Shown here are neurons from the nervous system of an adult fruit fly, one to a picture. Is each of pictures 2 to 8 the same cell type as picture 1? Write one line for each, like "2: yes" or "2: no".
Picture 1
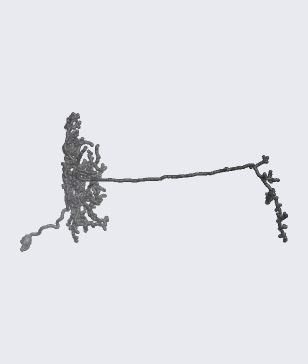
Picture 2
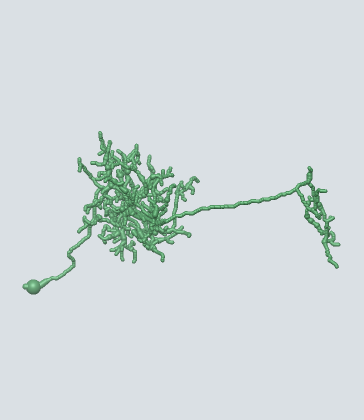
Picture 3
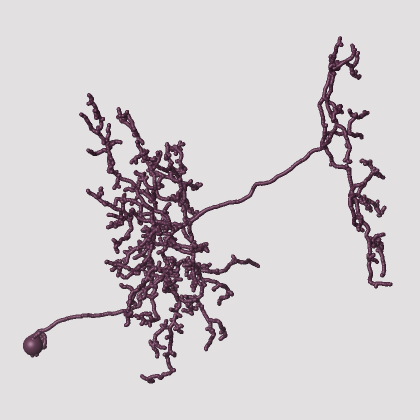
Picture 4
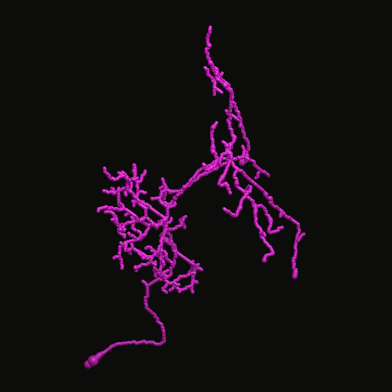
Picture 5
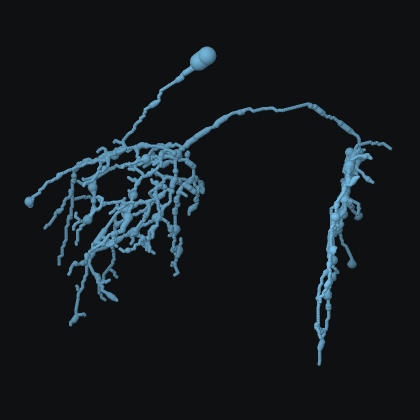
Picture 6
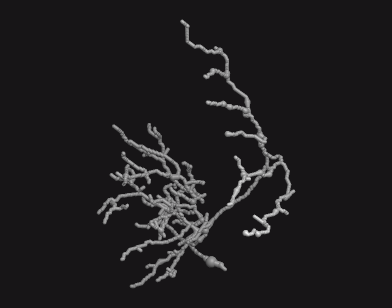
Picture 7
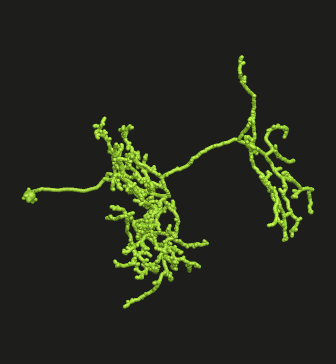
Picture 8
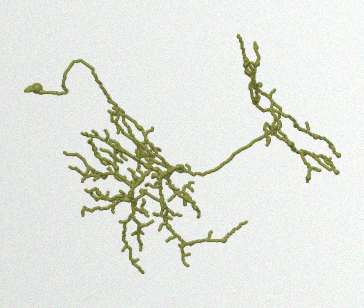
2: yes
3: no
4: no
5: no
6: no
7: no
8: no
